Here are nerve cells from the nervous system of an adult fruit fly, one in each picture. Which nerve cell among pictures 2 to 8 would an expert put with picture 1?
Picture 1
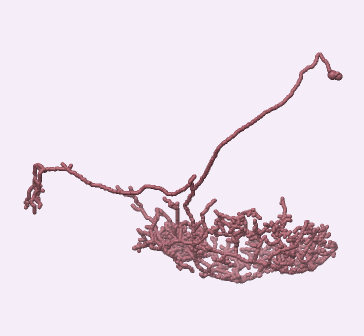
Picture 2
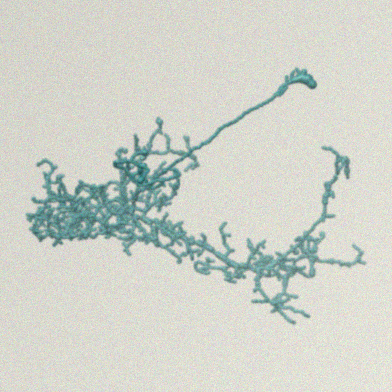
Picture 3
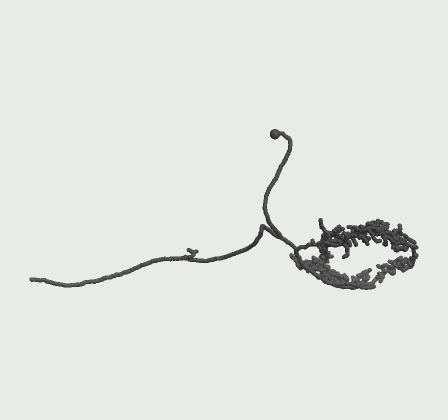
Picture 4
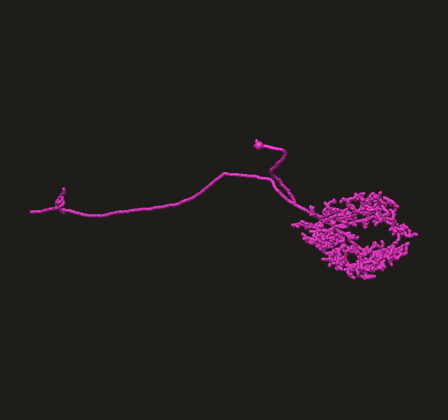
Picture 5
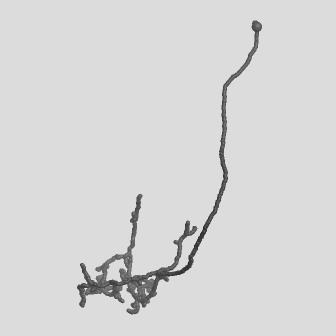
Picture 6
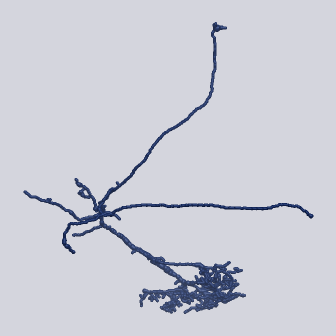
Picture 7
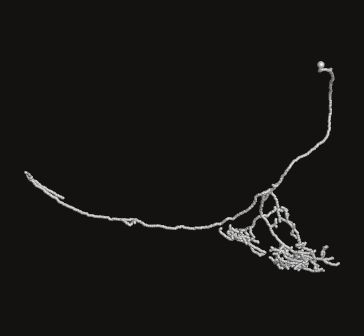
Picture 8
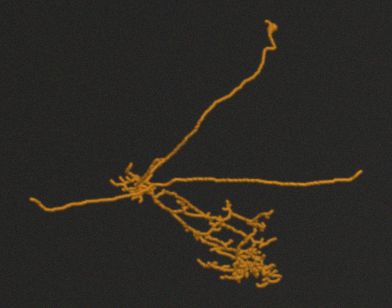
4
